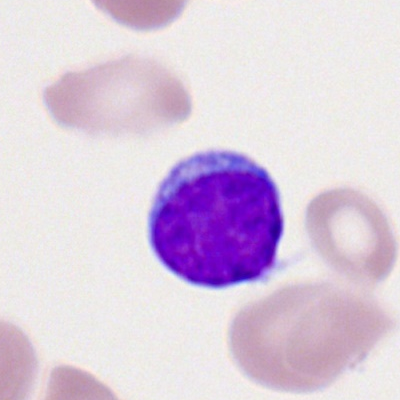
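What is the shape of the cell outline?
The outline is round and smooth.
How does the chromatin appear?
It is dense, dark purple and coarsely clumped.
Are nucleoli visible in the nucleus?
No nucleoli are visible.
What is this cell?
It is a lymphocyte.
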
